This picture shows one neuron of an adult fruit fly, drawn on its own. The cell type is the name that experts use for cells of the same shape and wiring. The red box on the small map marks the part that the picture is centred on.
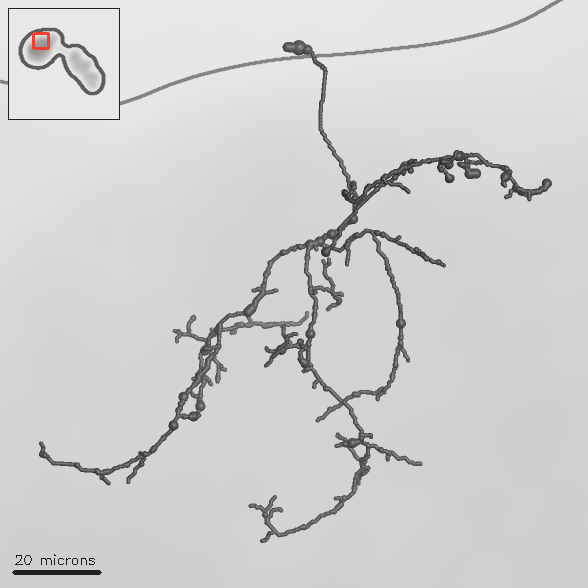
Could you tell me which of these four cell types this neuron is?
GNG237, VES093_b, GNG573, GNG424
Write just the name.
VES093_b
